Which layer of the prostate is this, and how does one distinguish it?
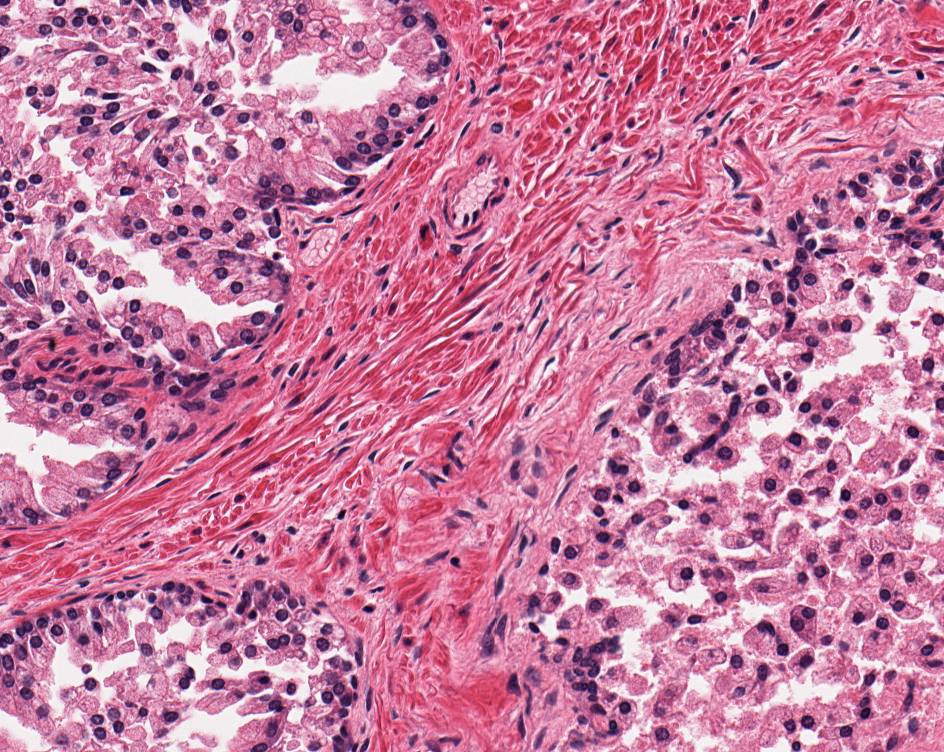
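This is prostatic gland. On the left, columnar cells line narrow, branching, slit-like lumens with infolded edges, and their cytoplasm is pale pink and finely granular to foamy.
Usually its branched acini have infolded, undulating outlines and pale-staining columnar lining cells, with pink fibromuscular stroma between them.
Here a band of pink stroma runs diagonally from upper right to lower left, with epithelial areas on either side. The epithelial nuclei are small, round and dark, one to each cell.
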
